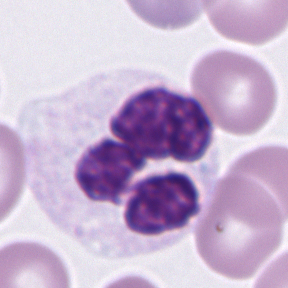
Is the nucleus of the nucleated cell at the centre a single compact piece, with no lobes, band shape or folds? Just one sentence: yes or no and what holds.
No, its nucleus is not one compact mass but is split into lobes.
